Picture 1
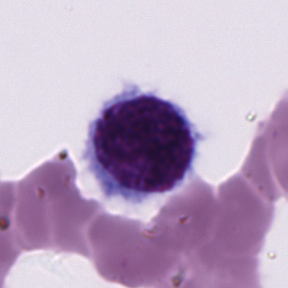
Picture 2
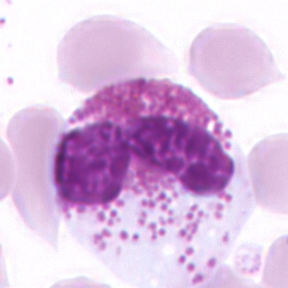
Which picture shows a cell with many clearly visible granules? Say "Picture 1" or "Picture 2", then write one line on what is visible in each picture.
Picture 2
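What picture 1 shows: No granules are visible in the cytoplasm.
What picture 2 shows: The cytoplasm holds many round reddish-pink granules.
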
